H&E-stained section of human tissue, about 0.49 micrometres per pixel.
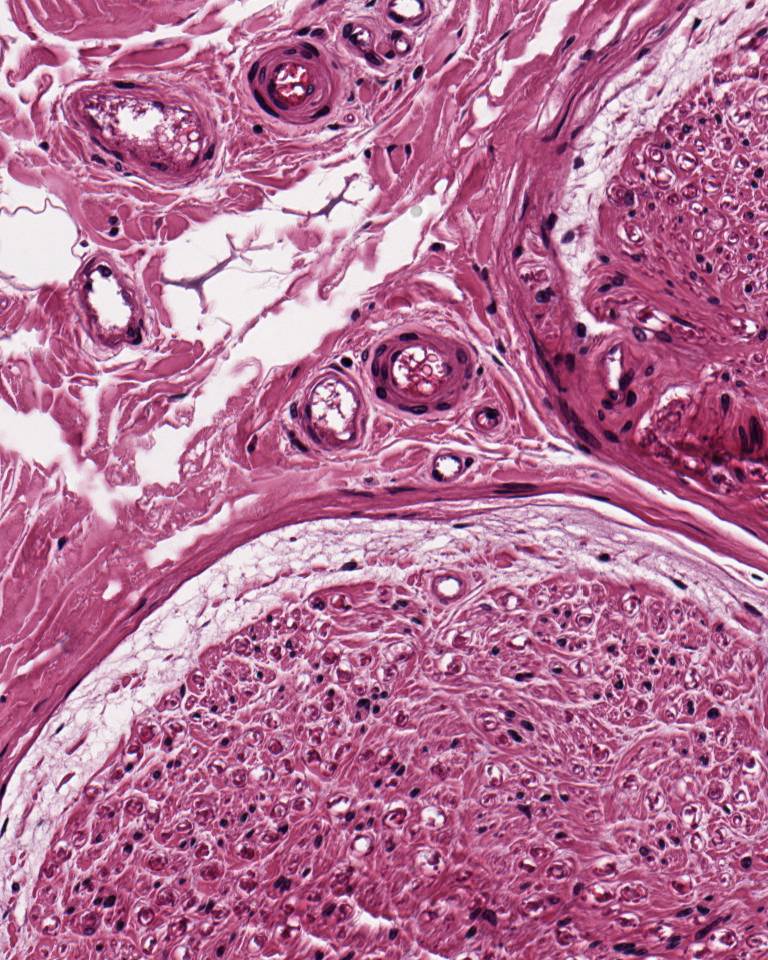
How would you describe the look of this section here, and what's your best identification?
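A large rounded fascicle fills the lower half; part of another lies upper right. Cut across, fibres show as small round profiles, pale rings around central pink dots. A thin band of flattened cells, the perineurium, wraps the large fascicle's upper edge. It is tibial nerve.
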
